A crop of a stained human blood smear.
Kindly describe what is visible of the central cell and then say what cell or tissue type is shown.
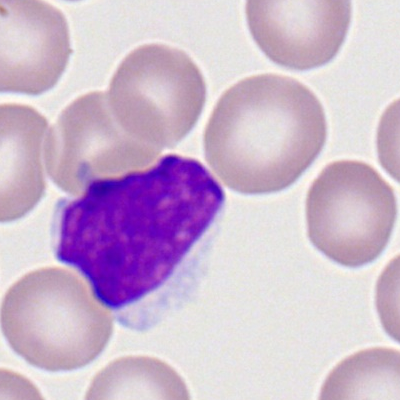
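Single unlobed nuclear mass, occupying most of the cell. Cytoplasm very pale blue-grey, visible as a rim chiefly along the lower right side. Lymphocyte.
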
